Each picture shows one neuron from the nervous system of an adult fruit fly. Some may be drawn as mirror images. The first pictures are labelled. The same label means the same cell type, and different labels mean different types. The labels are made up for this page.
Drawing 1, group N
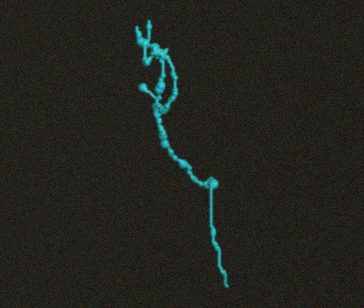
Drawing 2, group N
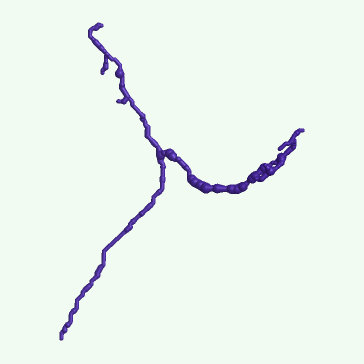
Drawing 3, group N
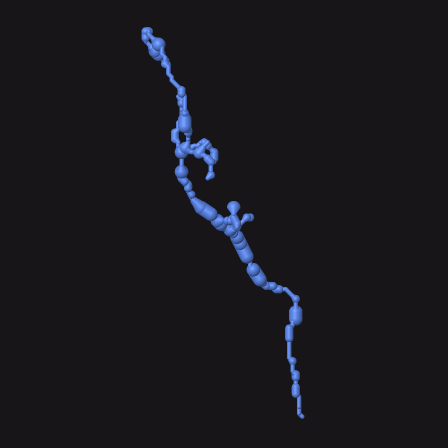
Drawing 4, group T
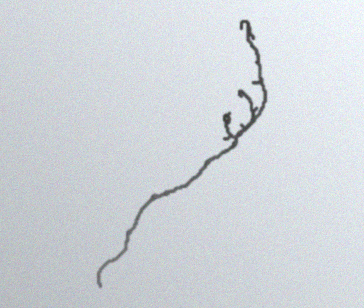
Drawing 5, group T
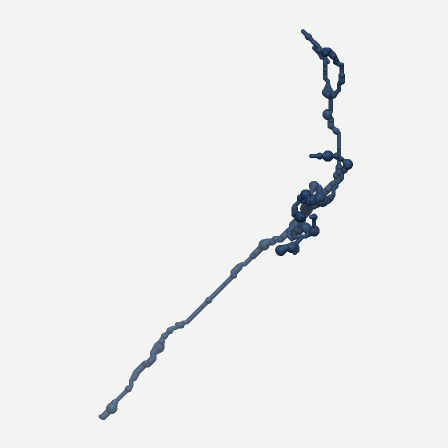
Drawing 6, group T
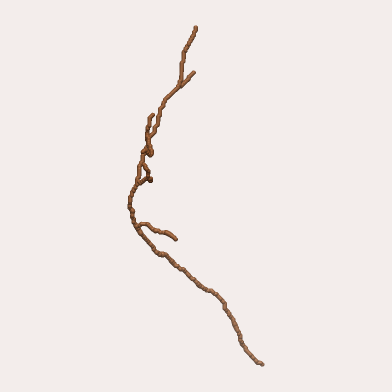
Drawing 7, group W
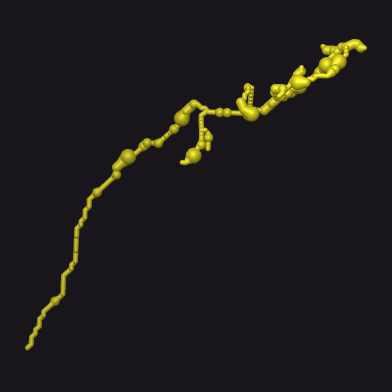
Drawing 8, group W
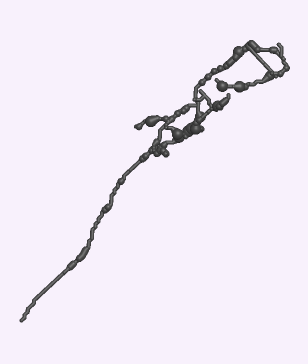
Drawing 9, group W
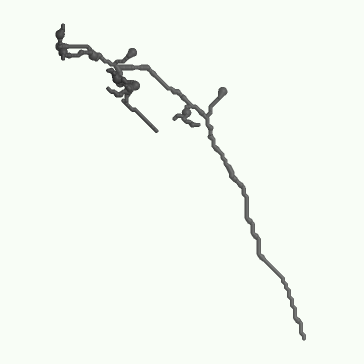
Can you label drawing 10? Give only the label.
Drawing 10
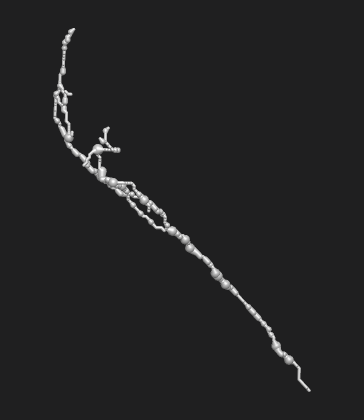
group T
